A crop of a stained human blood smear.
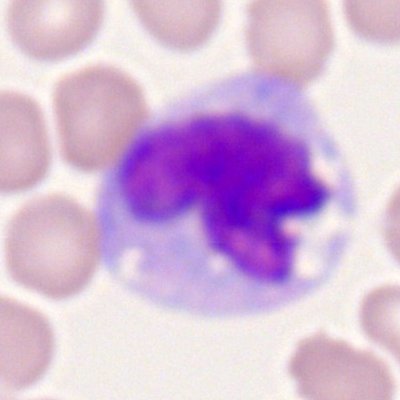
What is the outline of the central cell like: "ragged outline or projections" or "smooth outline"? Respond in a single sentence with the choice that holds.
A smooth edge runs around this cell.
